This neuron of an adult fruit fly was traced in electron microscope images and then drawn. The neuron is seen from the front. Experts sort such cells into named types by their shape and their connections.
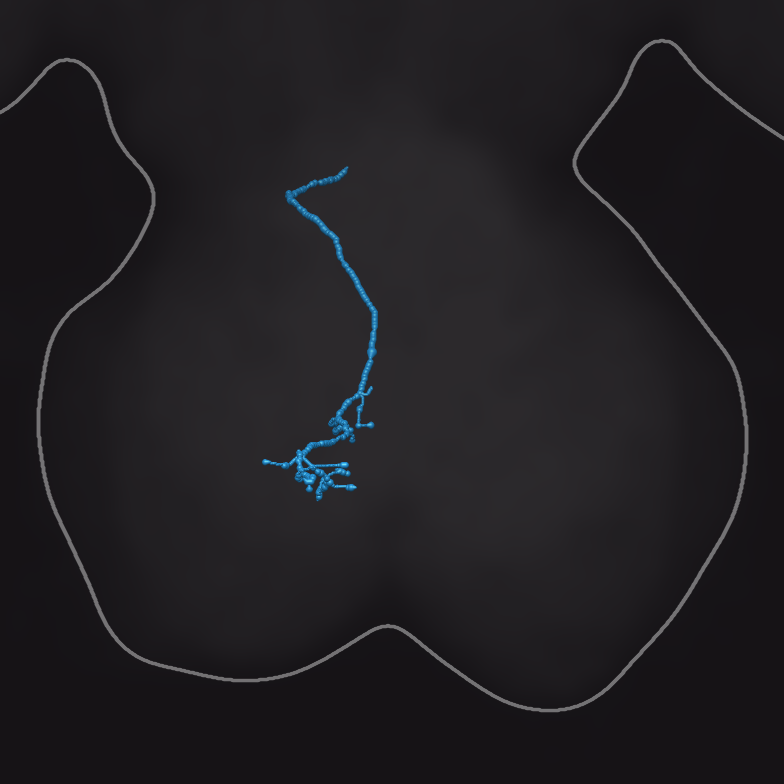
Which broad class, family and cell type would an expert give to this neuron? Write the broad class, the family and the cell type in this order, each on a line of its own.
sensory neuron entering the nerve cord
class mechanosensory proprioceptive
SNpp01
